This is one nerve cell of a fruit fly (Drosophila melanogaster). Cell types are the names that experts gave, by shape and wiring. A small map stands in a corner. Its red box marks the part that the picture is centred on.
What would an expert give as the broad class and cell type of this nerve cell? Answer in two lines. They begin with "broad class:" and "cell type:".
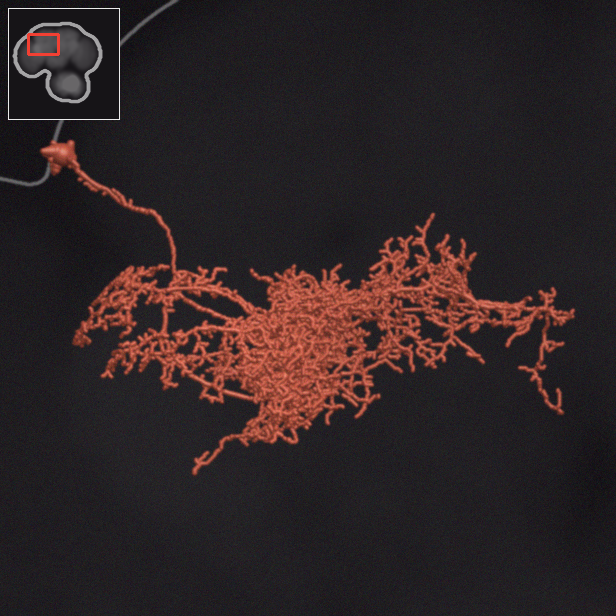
broad class: central-brain intrinsic neuron
cell type: AVLP077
